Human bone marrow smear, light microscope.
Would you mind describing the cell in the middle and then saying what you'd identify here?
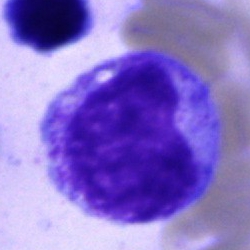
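A broad indentation marks the right side of the nucleus, which fills most of the cell. In the cytoplasm at the lower left margin, fine purple granules are visible. Near the top edge of the cell lies a single small clear spot. This cell is a promyelocyte.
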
